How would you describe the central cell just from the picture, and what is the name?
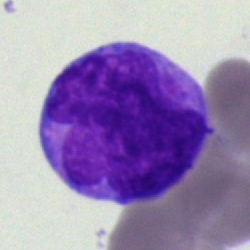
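Features: the cell has a round outline, and the nucleus fills most of it. Cytoplasm is present only as a thin rim around the nucleus. This rim is pale bluish-violet and is widest on the left side. Answer: a blast.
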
